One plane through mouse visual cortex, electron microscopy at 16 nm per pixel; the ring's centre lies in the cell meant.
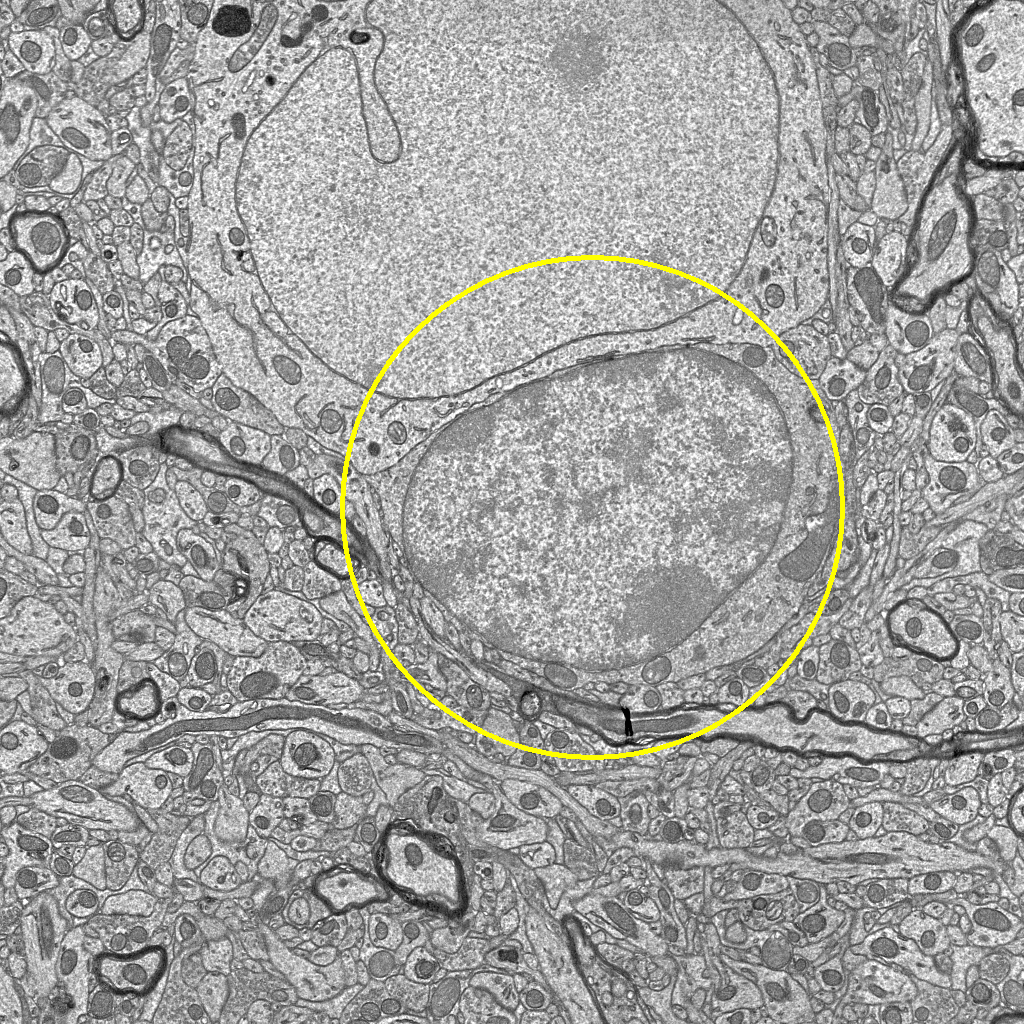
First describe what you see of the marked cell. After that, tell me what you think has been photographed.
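First, the nucleus lies entirely within the ring. Second, its envelope runs smoothly without deep folds. Third, the largest dark chromatin clump presses against the envelope at lower right. Fourth, several small rounded mitochondria sit in the cytoplasm beneath the nucleus. This is an oligodendrocyte.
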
